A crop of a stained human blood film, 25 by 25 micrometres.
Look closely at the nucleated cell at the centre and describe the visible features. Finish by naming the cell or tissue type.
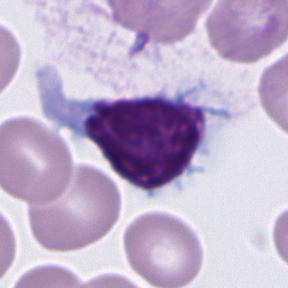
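You'll notice lots of fine hair-like projections sticking out from the edge. The nucleus is angular, broad at the top and narrowing to a point at the bottom, with no nucleoli visible. No granules in the cytoplasm either. That's a typical lymphocyte.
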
